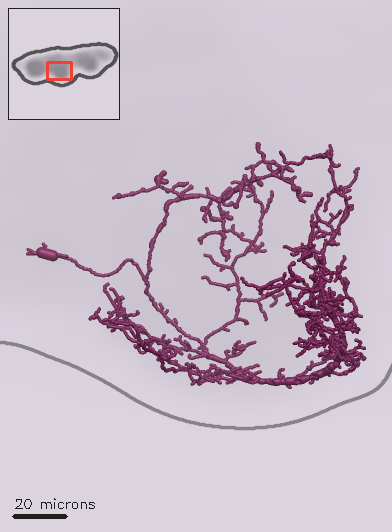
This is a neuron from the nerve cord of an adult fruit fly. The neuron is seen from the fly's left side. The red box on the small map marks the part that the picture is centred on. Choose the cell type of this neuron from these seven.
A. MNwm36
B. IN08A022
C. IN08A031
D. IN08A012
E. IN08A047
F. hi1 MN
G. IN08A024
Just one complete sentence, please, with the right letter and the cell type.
Option D, namely IN08A012, is the cell type of the neuron.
